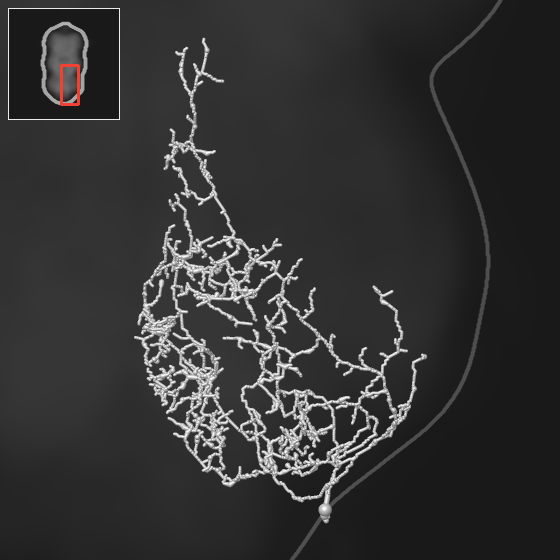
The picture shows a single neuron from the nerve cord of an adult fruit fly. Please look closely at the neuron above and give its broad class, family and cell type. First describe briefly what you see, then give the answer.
The picture shows more than a hundred branch ends. As drawn here it is taller than it is wide. It is a nerve-cord intrinsic neuron. Its family is hemilineage 19A. The cell type is IN19A045.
